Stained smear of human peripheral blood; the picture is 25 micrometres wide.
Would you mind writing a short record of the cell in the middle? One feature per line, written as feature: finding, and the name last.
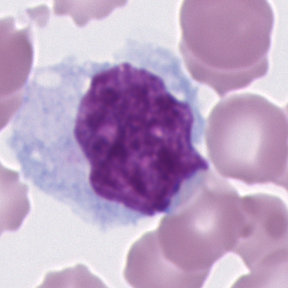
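Outline: irregular, with ragged, uneven edges
Cytoplasm: pale blue-grey
Clear space: small and oval, in the cytoplasm at upper left
Coarse granules: absent
Identity: hairy cell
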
